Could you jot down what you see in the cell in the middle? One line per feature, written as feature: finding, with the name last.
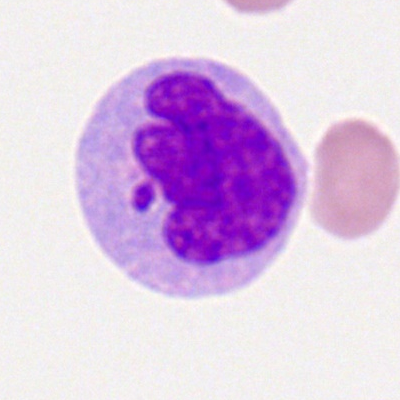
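Outline: round and smooth, as I see it
Cytoplasm: pale lilac-grey
Granules: only fine, faint ones
Body: small, dark purple, round, in the cytoplasm just left of the nucleus
Cell: monocyte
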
